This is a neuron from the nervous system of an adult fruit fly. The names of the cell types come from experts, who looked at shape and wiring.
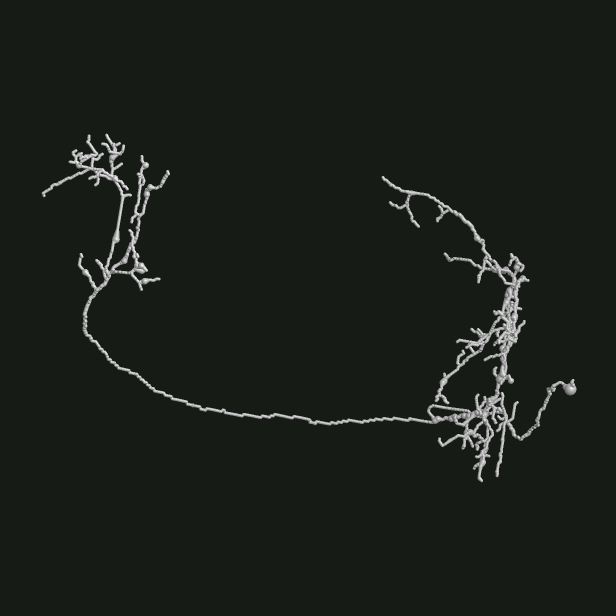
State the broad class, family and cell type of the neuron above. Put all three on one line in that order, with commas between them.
central-brain intrinsic neuron, hemilineage DL1_ventral, AOTU056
